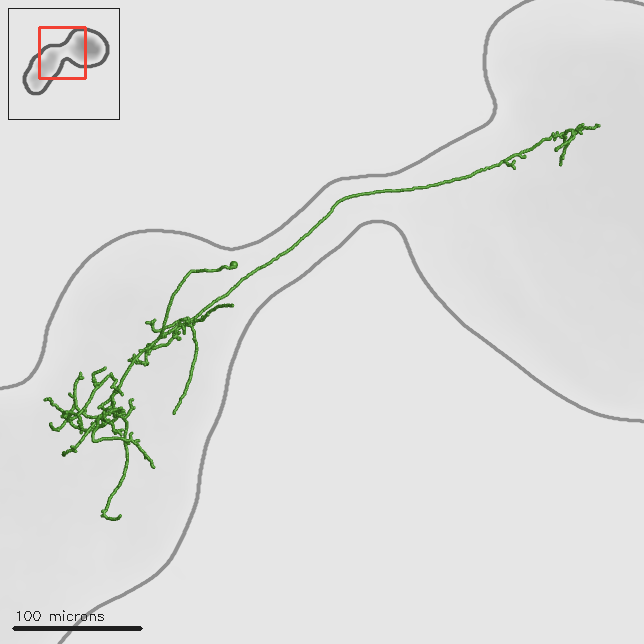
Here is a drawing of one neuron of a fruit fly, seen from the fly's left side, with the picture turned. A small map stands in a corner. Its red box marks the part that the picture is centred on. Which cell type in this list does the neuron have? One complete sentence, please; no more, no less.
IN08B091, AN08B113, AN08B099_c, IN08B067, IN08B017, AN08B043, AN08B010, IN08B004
The cell type name for this neuron is AN08B099_c.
